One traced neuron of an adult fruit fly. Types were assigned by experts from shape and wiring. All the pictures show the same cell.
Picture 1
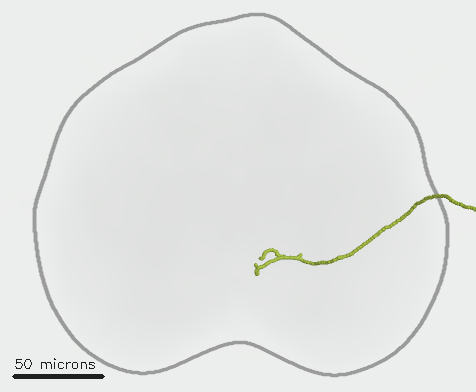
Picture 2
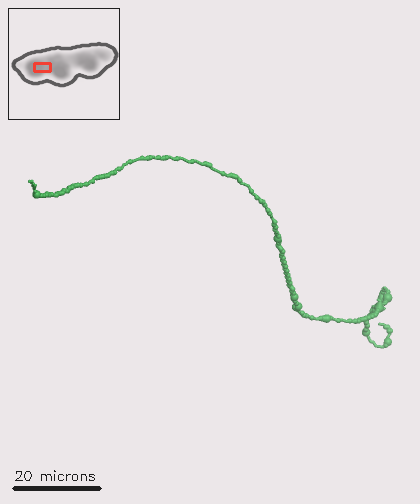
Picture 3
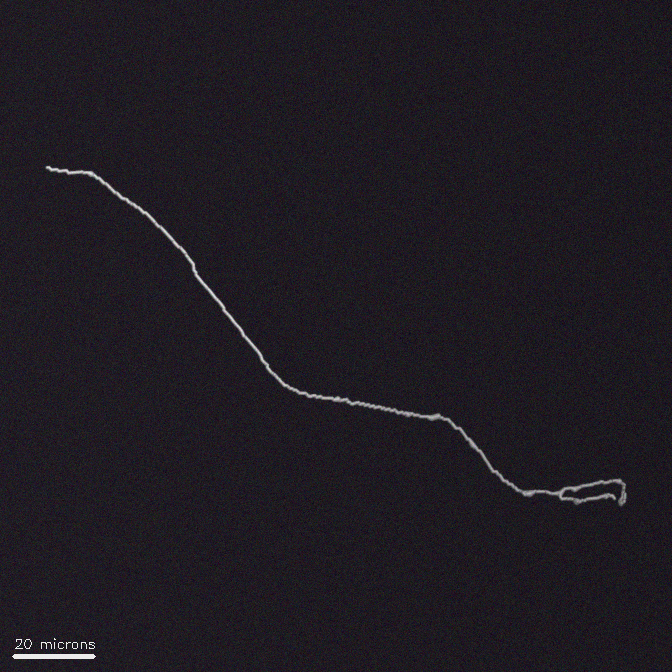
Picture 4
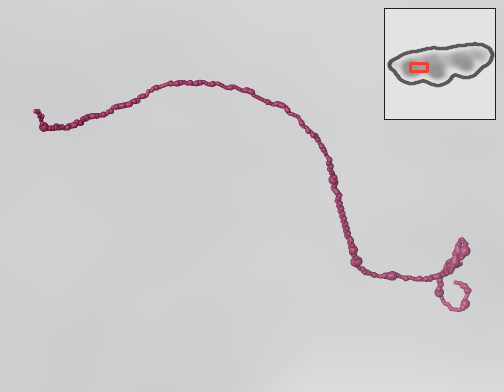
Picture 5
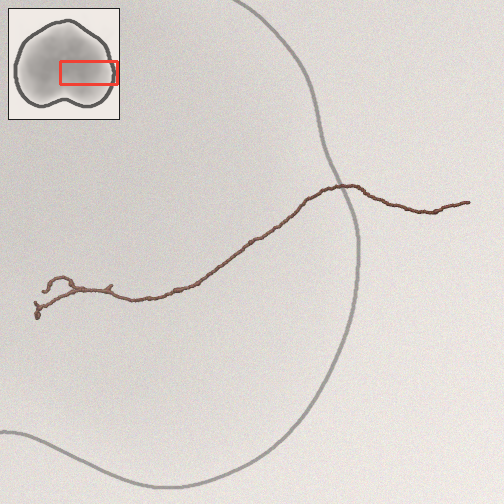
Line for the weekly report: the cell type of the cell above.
WG1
